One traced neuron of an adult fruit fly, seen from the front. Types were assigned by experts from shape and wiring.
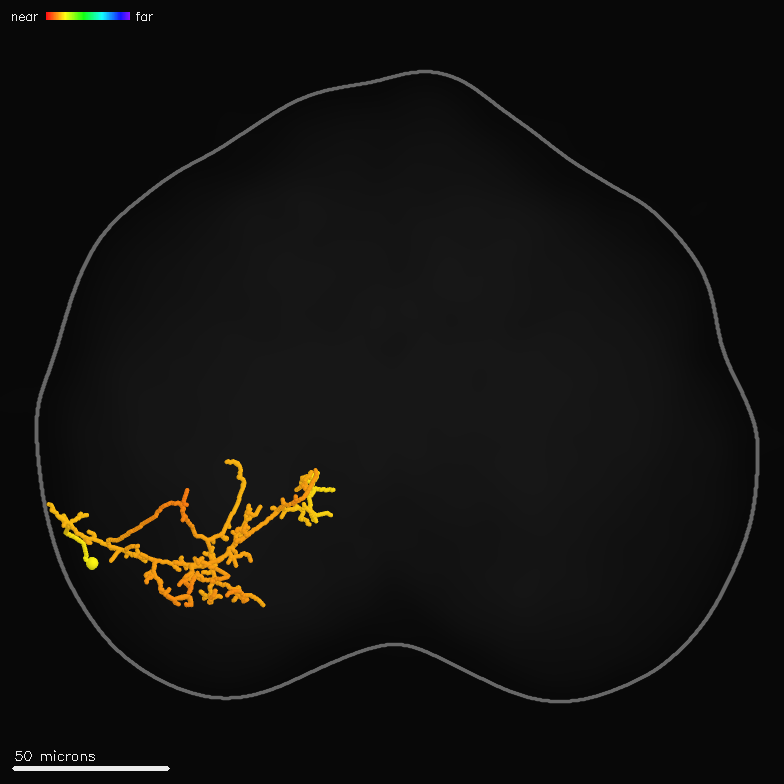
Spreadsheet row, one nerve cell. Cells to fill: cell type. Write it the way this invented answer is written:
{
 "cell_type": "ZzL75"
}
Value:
{
 "cell_type": "IN20A.22A077"
}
